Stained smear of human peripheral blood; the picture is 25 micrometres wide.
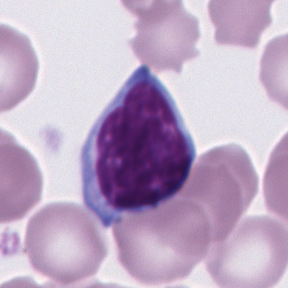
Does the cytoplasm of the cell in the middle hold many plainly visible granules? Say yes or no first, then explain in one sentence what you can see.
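No. No granules are visible in the cytoplasm.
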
